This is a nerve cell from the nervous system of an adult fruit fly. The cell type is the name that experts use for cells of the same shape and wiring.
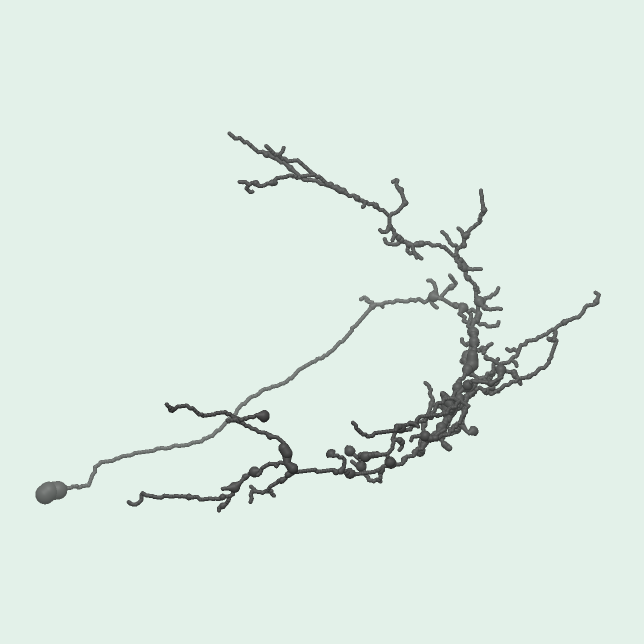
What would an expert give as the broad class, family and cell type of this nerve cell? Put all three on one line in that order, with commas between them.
nerve-cord intrinsic neuron, hemilineage 08A, IN08A045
